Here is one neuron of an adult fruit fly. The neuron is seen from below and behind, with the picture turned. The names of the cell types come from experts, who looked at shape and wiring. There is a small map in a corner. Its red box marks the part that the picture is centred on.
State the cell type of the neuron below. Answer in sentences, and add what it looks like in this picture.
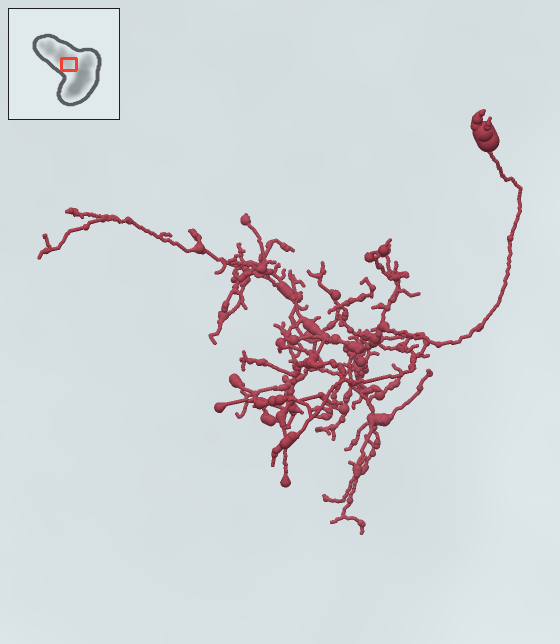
Its cell type is IN14A066. It is a nerve-cord intrinsic neuron. The cell body is at the upper right of the picture. Dozens of branch ends can be seen.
